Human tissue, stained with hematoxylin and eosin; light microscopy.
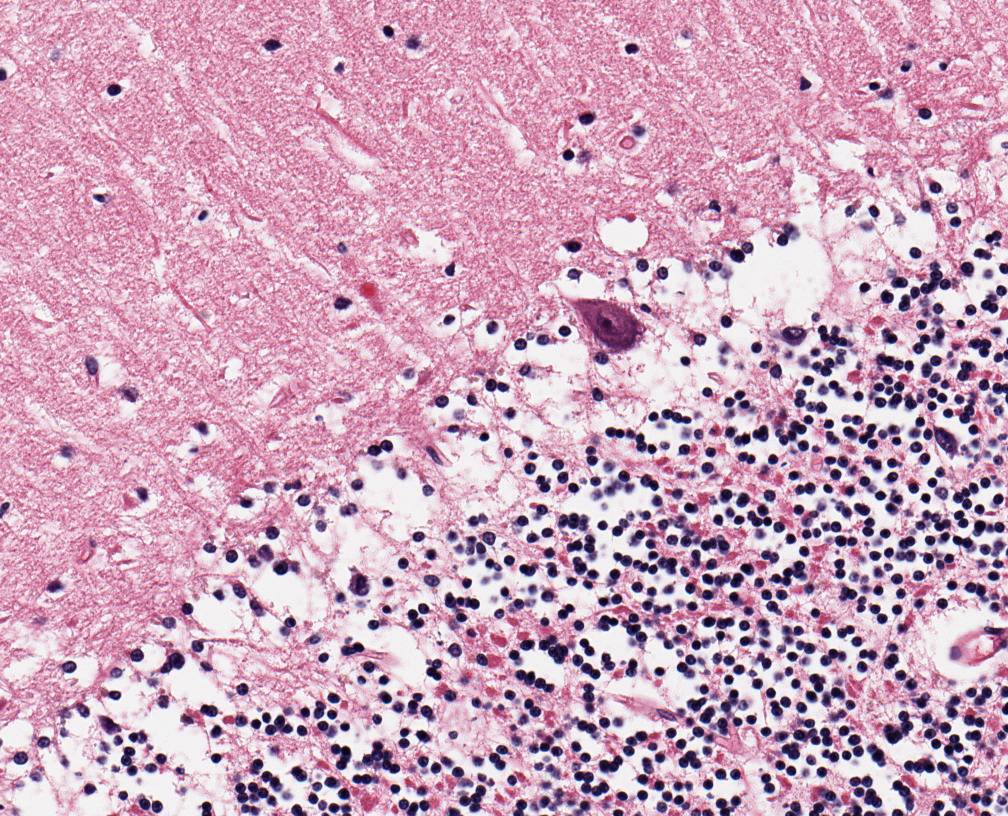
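Cerebellum. A pale pink fibrillary layer (upper left) meets a densely cellular one (lower right) at a diagonal boundary. The latter is packed with small, round, dark nuclei with scant visible cytoplasm; small pink patches lie between. A large neuron has a round nucleus and prominent dark nucleolus.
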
